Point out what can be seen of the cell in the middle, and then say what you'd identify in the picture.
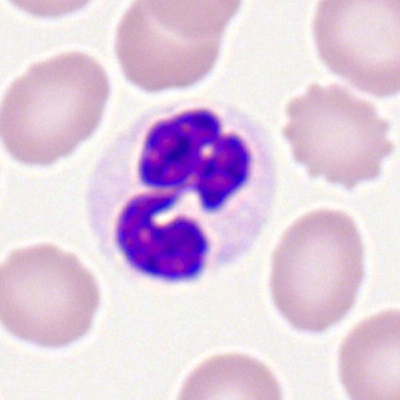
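Three nuclear lobes here, joined by thin strands, and the lowest one curves like a C. Chromatin's dark purple and coarsely clumped; the cytoplasm's pale lilac-pink. So that's a segmented neutrophil.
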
